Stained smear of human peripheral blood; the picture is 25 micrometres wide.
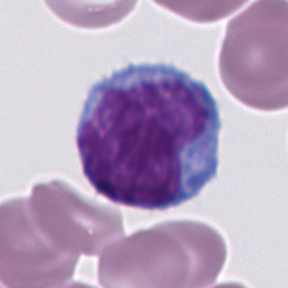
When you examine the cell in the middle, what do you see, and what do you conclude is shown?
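First, the outline: round. Second, the border, which bears fine, short projections. Third, the cytoplasm: its rim is widest on the right side of the cell, and no distinct granules are visible in it. Fourth, size: the cell measures about 13 micrometres across, and the nucleus fills about 70% of its area. Last, the name: this is a monocyte.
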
